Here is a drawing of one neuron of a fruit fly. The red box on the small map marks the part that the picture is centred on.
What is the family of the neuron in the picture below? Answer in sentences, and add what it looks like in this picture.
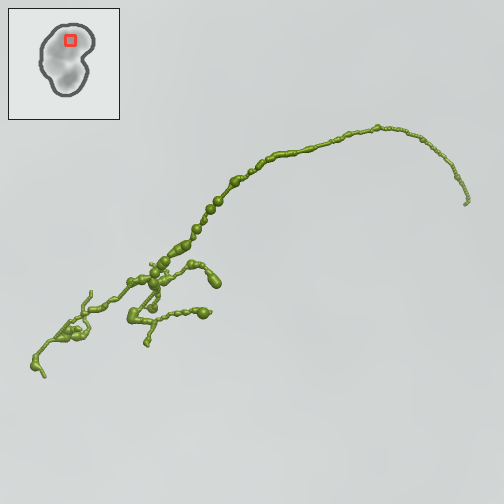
Its family is called class olfactory. Its broad class is sensory neuron entering the brain. The drawing shows no cell body. There are a dozen or fewer branch ends.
